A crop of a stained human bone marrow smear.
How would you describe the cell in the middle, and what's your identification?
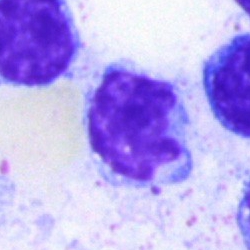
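Nucleus: irregular, with a notch cutting into its lower right side. Cytoplasm: pale greyish-blue, with no distinct granules. Outline: roughly rounded, the edge slightly uneven. Last item, the name: lymphocyte.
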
